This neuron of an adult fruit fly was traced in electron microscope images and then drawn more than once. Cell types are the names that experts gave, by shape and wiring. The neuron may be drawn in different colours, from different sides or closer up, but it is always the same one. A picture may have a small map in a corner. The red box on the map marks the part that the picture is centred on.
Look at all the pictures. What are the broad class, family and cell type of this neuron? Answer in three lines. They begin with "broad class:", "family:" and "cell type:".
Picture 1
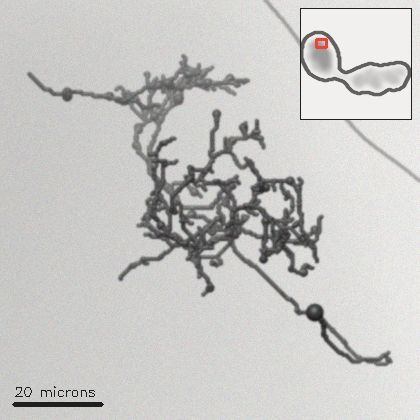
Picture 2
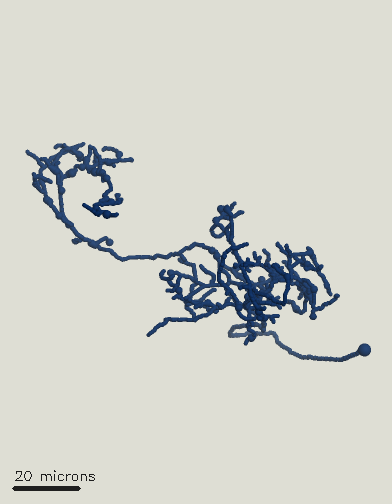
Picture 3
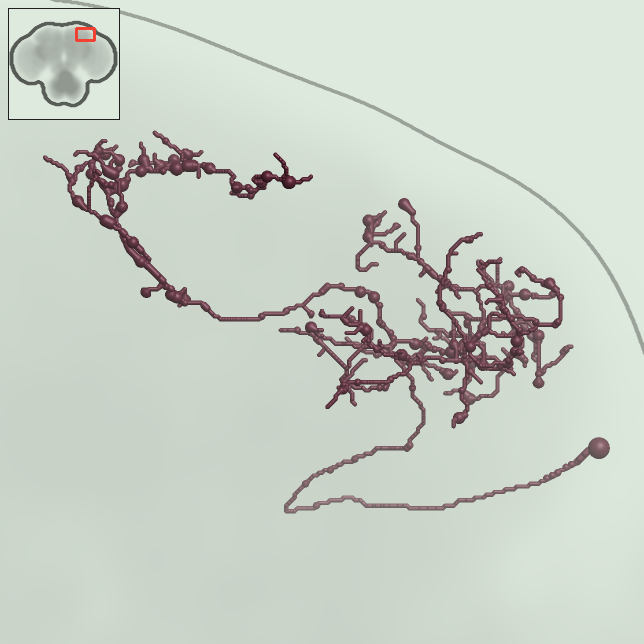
broad class: central-brain intrinsic neuron
family: hemilineage LHp1
cell type: CB3012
